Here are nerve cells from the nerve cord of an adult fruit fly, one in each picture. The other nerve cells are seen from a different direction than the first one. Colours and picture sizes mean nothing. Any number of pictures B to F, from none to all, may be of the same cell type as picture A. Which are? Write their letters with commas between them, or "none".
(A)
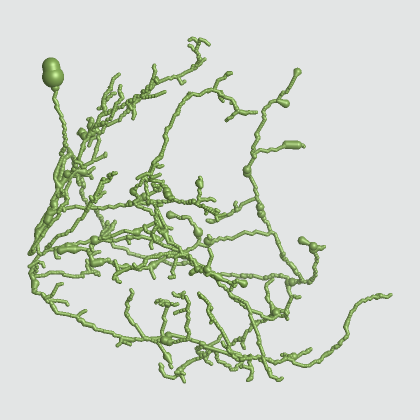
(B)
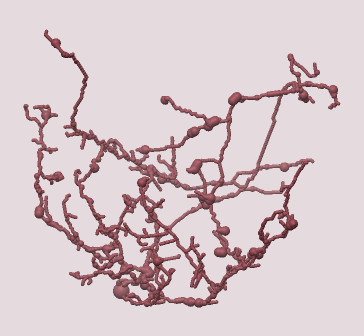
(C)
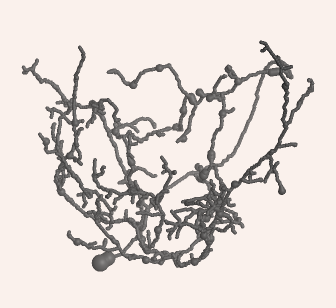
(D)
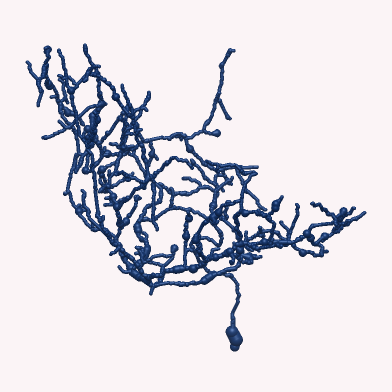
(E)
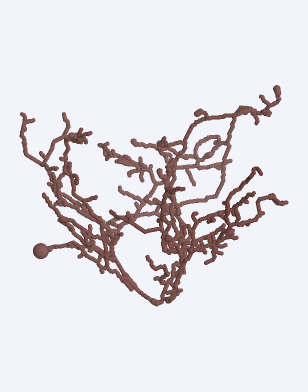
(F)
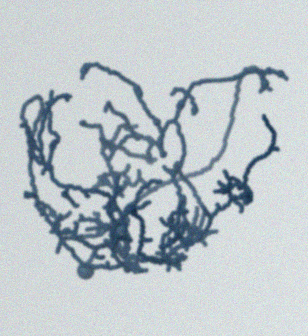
B, C, D, E, F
